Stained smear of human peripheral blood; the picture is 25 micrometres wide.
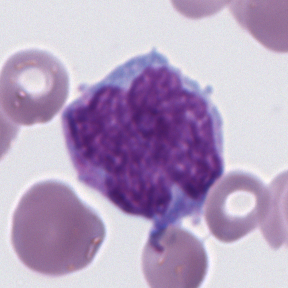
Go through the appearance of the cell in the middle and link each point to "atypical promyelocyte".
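This atypical promyelocyte has an irregular nucleus, divided by clefts into several lobes.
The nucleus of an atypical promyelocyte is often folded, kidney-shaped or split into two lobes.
The irregular, cleft outline goes with that, but the number of lobes, several rather than two, does not. The nucleus fills most of the cell and leaves only a narrow rim of pale blue cytoplasm. A tapering tail of cytoplasm extends from the bottom of the cell. The cell is about 2 times as wide as a red cell lying whole nearby.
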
